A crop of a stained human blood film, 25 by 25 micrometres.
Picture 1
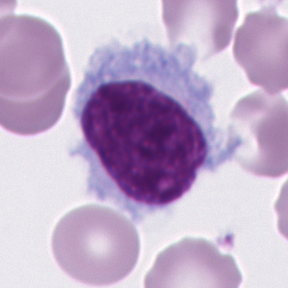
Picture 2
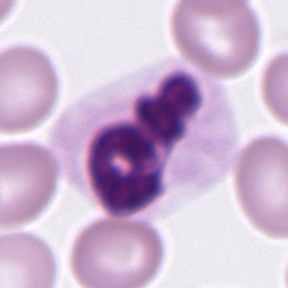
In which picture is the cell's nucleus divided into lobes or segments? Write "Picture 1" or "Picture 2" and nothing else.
Picture 2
